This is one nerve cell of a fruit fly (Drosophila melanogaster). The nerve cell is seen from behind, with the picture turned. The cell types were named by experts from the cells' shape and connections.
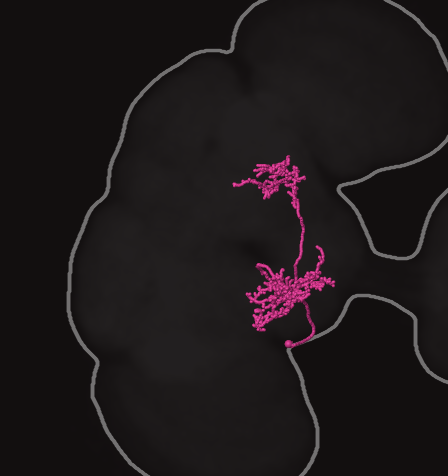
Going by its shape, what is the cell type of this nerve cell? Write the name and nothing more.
GNG545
